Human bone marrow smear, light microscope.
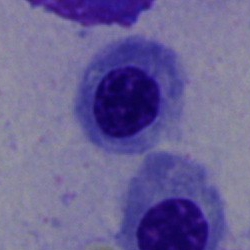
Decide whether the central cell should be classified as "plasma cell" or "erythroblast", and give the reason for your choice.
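I'd call it an erythroblast, not a plasma cell. Its outline is rounded, though the edge is slightly uneven. The chromatin is dense and dark purple, with only a few small paler patches. I can't make out any distinct granules in the cytoplasm. Another nucleated cell sits just below and to the right, separate from this one.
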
